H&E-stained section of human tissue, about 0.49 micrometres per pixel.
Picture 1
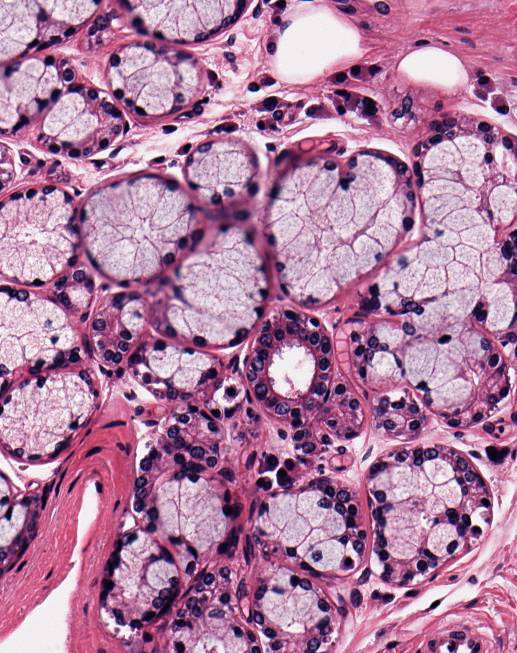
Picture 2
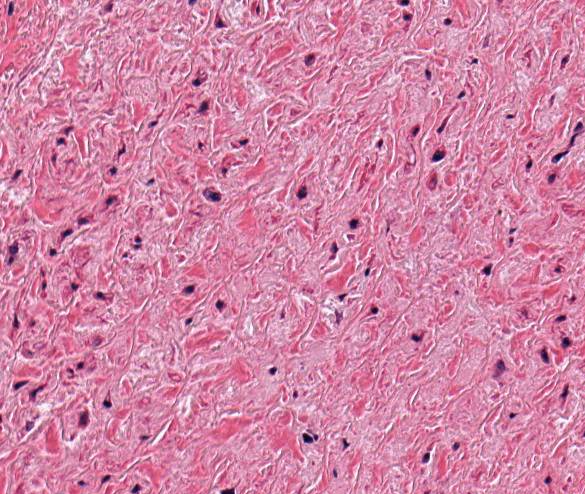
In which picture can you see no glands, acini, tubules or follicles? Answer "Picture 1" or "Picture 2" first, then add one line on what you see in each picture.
Picture 2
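In picture 1: The field is filled with closely packed rounded mucous acini separated by thin connective tissue septa.
In picture 2: No epithelium or glands are present anywhere in the field.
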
